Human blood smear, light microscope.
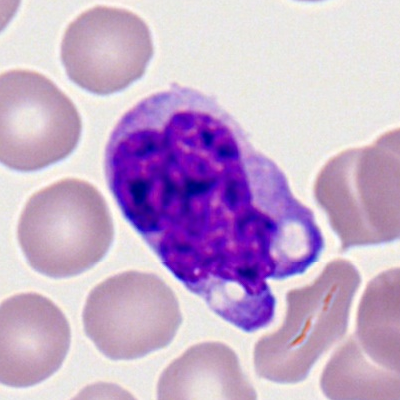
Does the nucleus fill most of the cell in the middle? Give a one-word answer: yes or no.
Yes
